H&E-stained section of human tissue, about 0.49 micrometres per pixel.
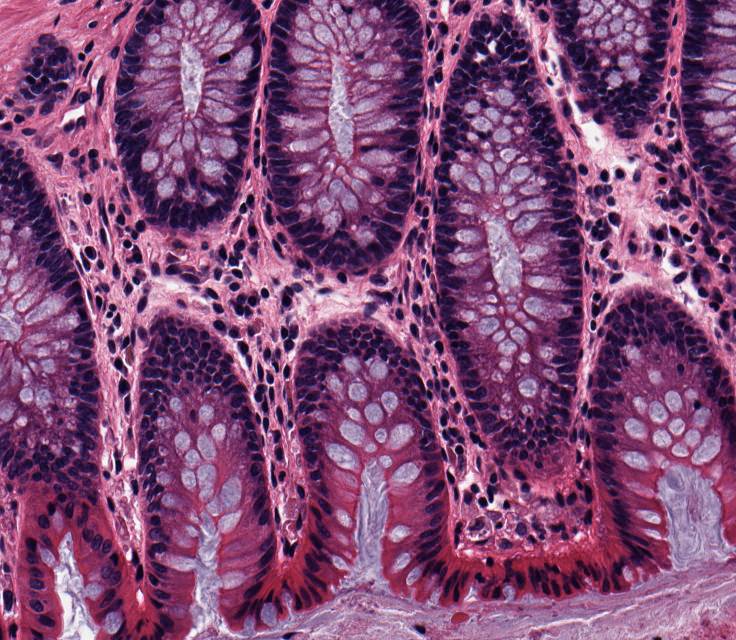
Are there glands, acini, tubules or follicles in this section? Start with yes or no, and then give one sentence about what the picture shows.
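Yes. The field is filled with straight tubular glands lying side by side, with no villi between them.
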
